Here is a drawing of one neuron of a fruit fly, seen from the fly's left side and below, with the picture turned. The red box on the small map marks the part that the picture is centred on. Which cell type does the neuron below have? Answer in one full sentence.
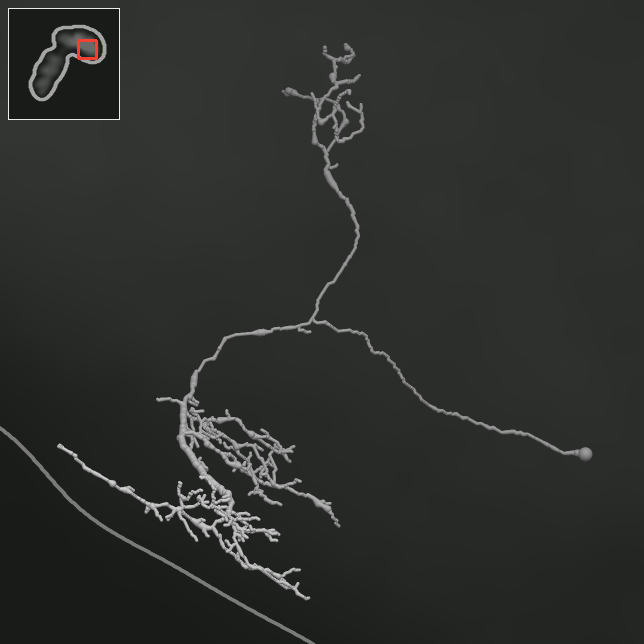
Typed by cell type, the neuron is LPLC2.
